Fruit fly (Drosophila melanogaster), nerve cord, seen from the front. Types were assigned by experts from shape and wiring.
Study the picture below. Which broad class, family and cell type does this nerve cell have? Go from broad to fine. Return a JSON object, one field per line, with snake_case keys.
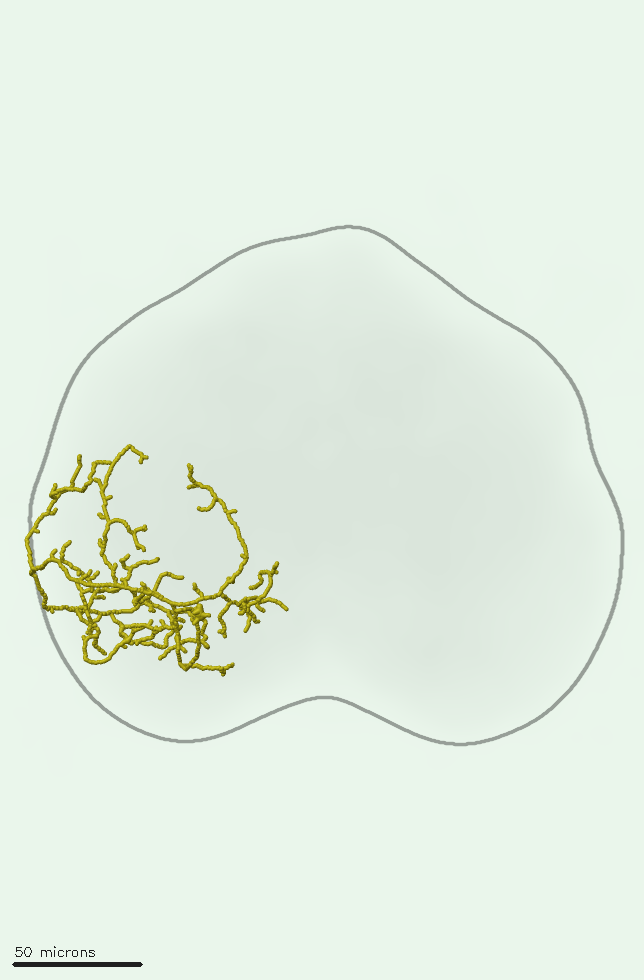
{
 "broad_class": "nerve-cord intrinsic neuron",
 "family": "hemilineage 13A",
 "cell_type": "IN13A047"
}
